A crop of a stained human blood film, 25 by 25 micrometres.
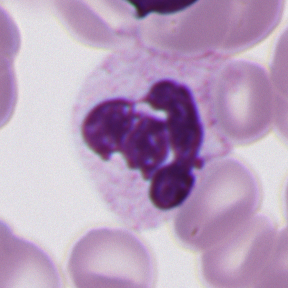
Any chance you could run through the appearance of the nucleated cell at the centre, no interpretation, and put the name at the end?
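To begin with the nucleus, it is divided into several lobes. Its chromatin is dark purple and coarsely clumped. Moving to the cytoplasm, its colour is pale pinkish-lilac. Within it lie fine pink-lilac granules. This is a segmented neutrophil.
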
